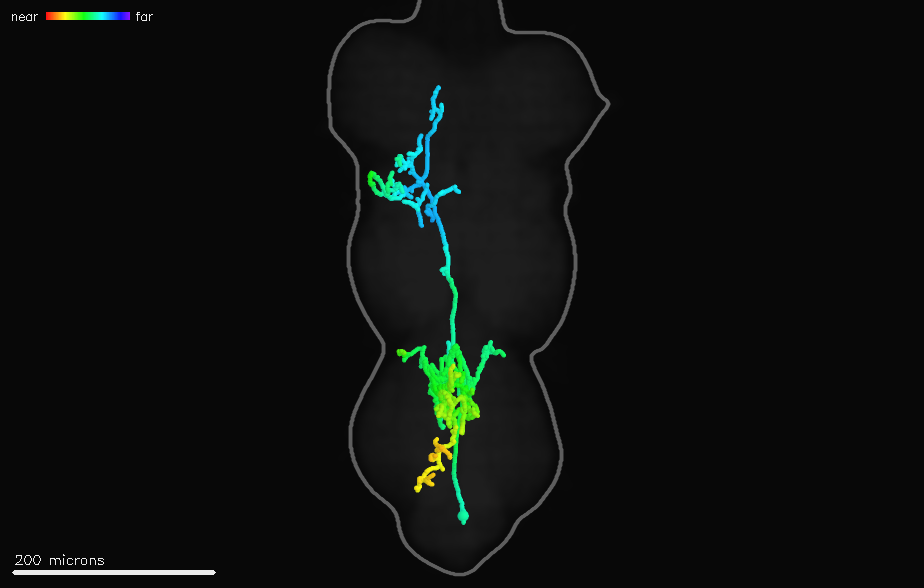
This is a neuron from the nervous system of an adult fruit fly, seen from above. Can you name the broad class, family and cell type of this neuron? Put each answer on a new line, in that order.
nerve-cord intrinsic neuron
hemilineage 05B
IN05B055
